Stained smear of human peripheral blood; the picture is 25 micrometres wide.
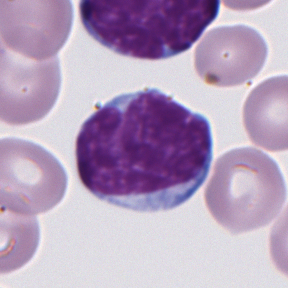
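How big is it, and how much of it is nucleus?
About 12 micrometres across, with an oval nucleus of about 12 by 9 micrometres that fills about 80% of the cell's area.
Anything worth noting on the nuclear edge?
Just a small notch at its upper left.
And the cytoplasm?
Pale blue, widest as a crescent along the bottom, with no visible granules and no vacuoles.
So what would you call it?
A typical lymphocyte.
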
